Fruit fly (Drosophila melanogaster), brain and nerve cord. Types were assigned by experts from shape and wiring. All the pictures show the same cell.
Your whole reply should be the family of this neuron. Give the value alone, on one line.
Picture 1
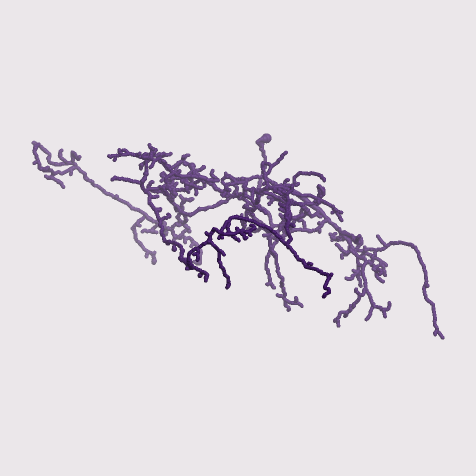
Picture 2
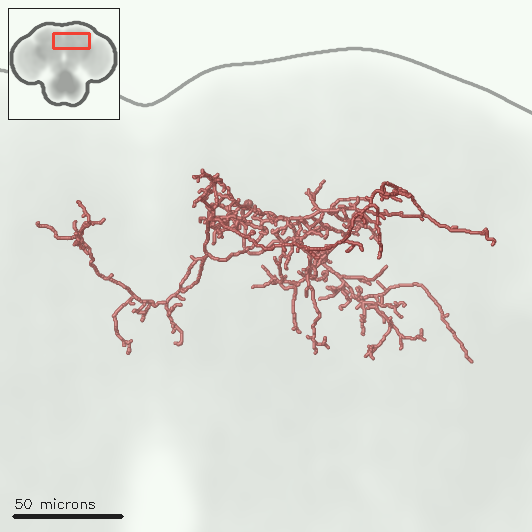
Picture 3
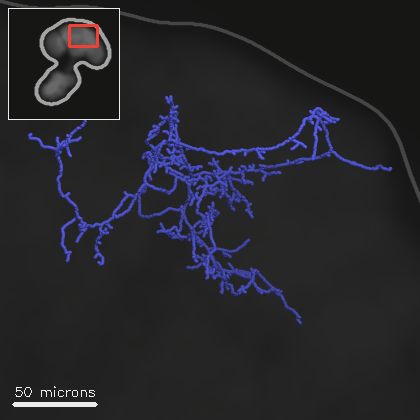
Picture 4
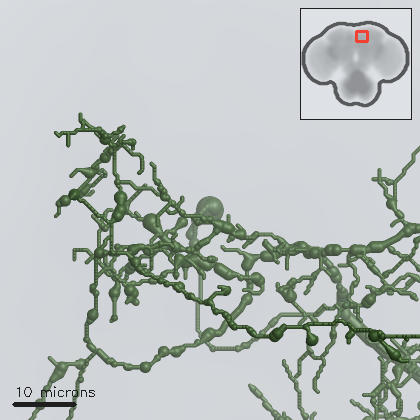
hemilineage DM4_dorsal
